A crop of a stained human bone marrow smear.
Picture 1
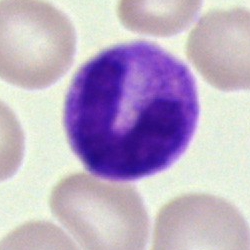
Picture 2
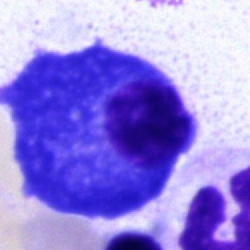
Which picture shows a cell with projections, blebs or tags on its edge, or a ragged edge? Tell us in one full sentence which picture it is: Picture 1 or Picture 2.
The cell shown in Picture 2 is bounded by a rough outline.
